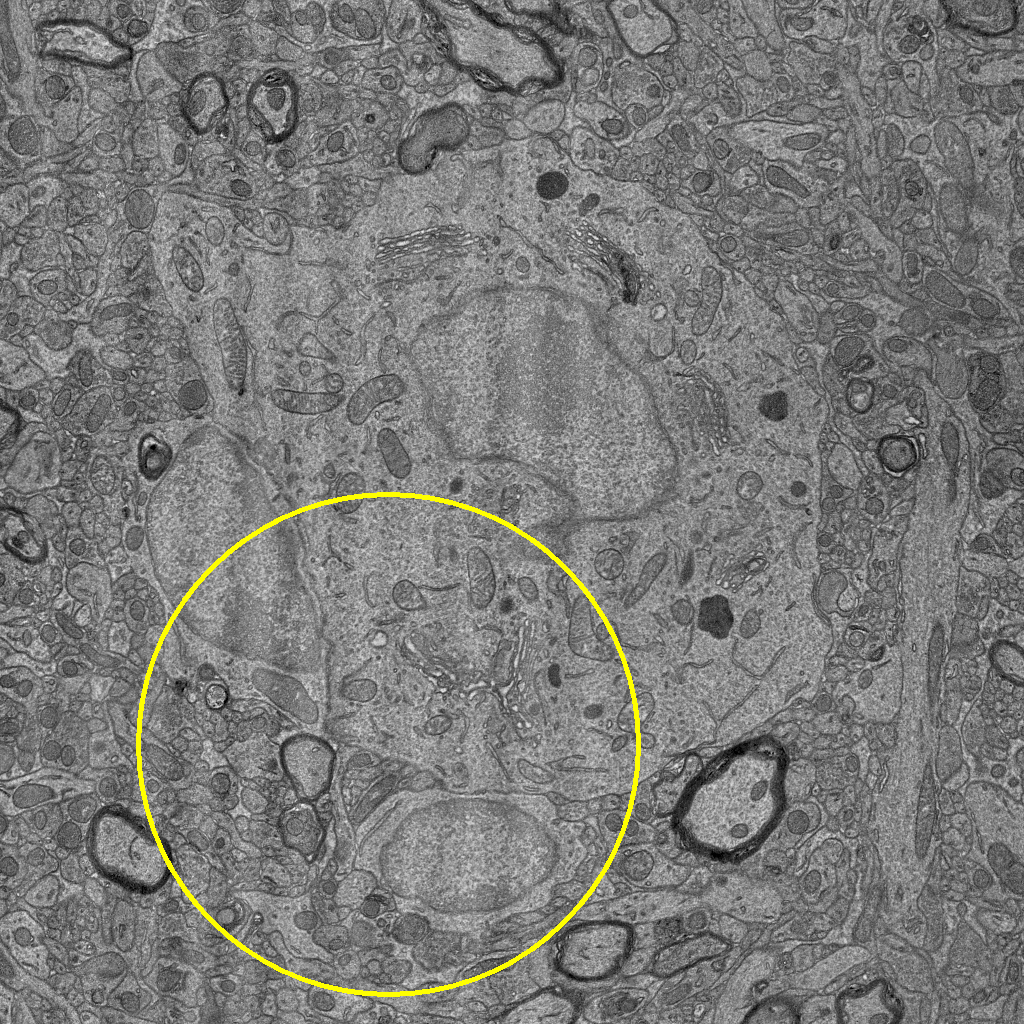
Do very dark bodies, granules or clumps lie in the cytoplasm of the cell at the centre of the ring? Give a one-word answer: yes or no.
Yes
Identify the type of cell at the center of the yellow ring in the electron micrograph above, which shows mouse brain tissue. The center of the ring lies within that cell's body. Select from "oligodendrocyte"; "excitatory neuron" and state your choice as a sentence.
The center of the yellow ring lies in the body of an oligodendrocyte.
